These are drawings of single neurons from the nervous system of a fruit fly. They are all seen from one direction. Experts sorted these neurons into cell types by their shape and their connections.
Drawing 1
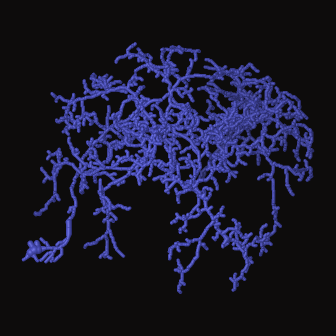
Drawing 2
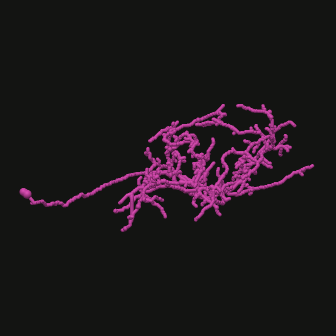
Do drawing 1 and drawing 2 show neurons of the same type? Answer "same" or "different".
different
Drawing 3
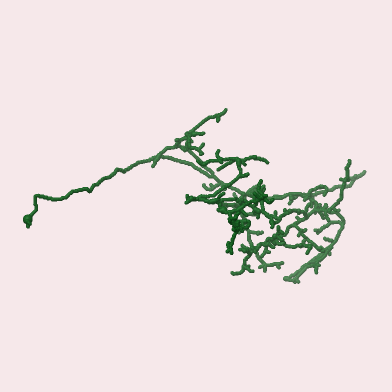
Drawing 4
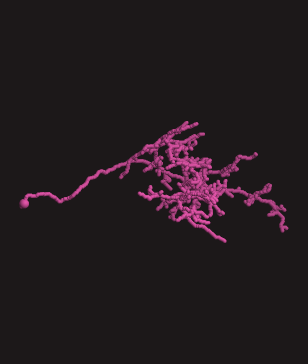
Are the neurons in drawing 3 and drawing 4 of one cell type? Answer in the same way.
same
